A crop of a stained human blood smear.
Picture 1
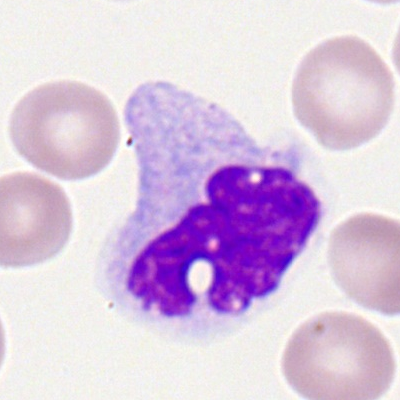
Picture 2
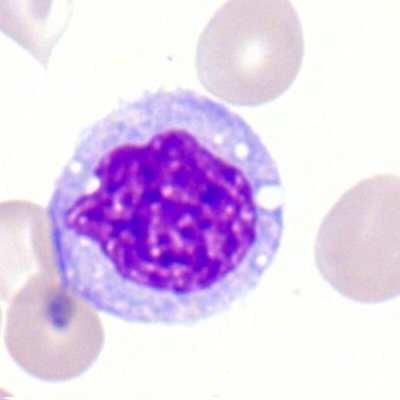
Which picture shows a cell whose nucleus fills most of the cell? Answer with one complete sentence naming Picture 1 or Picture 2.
Scant cytoplasm is found in the cell of picture 2.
